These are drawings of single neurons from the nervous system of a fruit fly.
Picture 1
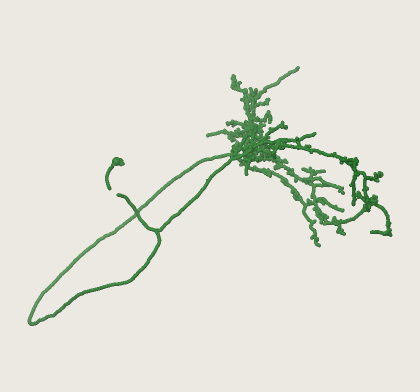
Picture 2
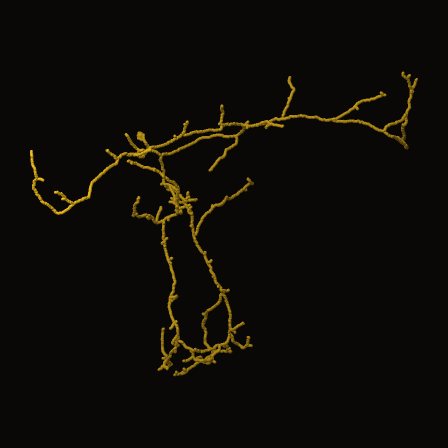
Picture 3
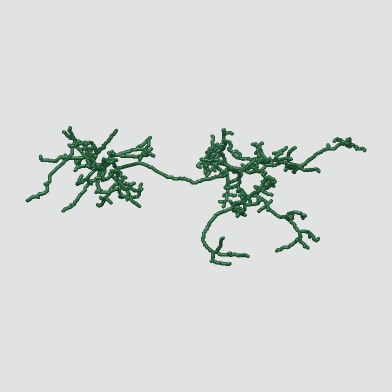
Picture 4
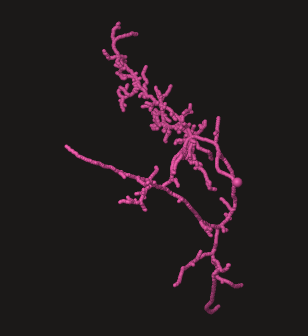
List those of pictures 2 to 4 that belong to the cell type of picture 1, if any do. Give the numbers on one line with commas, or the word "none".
none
